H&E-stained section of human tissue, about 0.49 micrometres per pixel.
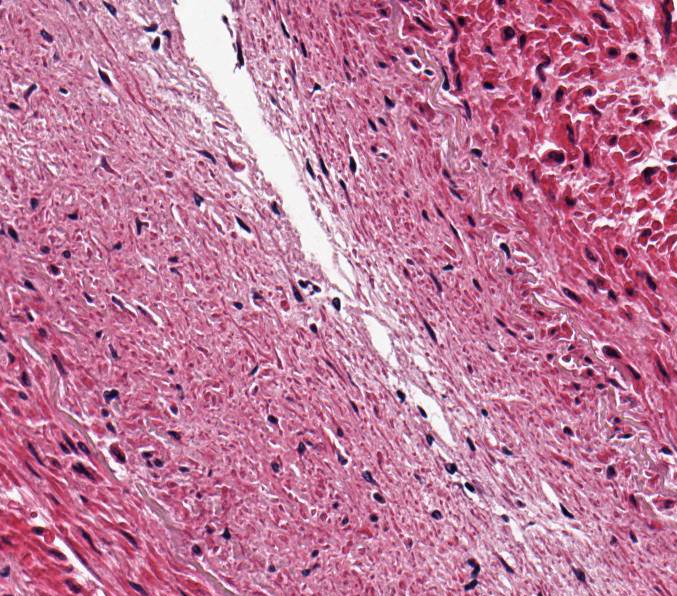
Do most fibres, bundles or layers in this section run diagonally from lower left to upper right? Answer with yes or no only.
No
